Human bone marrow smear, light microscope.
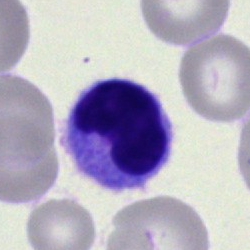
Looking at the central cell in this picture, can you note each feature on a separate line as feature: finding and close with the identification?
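Notch: the nucleus is indented, notch facing lower left
Size: the nucleus fills most of the cell, I think
Position: toward the top and right side
Nucleoli: none distinct that I can see
Vacuoles: none in the cytoplasm
So: lymphocyte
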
